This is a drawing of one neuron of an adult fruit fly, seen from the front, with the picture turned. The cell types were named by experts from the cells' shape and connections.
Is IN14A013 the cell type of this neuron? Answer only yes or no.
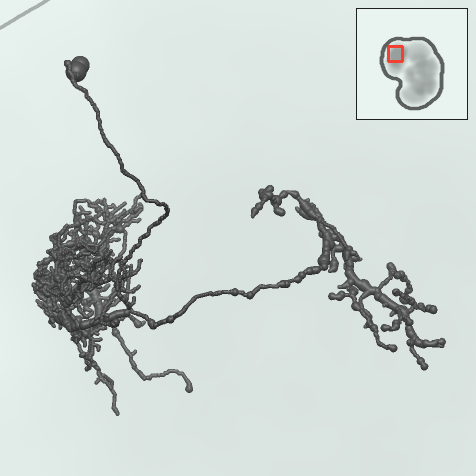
yes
